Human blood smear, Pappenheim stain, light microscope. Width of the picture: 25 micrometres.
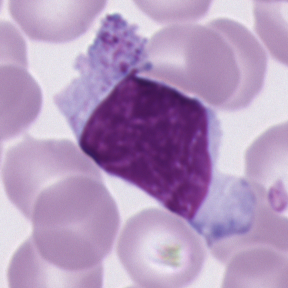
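Large granular lymphocyte. Nucleus a single unlobed mass, roughly four-sided. Cytoplasm pale greyish-blue, its edges ragged and frayed. Small purple granules gathered at the upper-left tip of the cytoplasm.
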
